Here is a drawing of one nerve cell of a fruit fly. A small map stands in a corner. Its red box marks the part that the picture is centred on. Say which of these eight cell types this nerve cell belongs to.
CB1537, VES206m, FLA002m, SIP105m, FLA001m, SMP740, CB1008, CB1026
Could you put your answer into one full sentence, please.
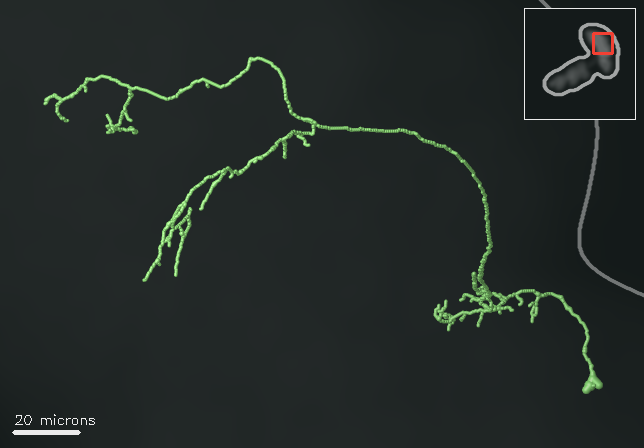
Under cell type classification, the nerve cell is CB1537.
